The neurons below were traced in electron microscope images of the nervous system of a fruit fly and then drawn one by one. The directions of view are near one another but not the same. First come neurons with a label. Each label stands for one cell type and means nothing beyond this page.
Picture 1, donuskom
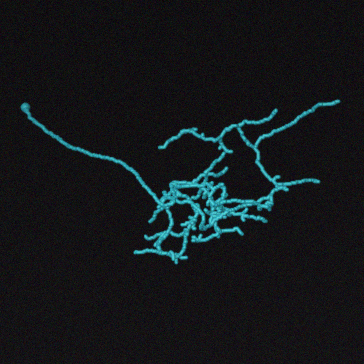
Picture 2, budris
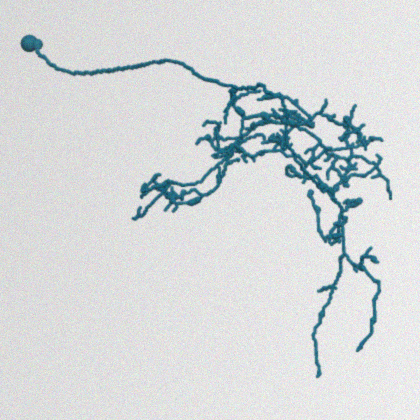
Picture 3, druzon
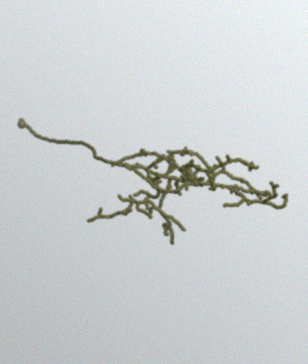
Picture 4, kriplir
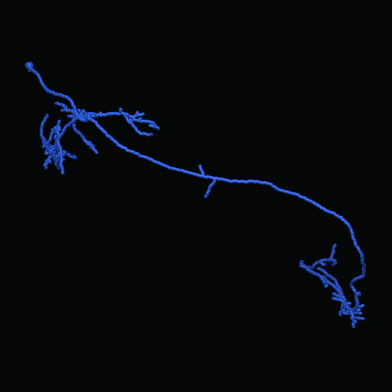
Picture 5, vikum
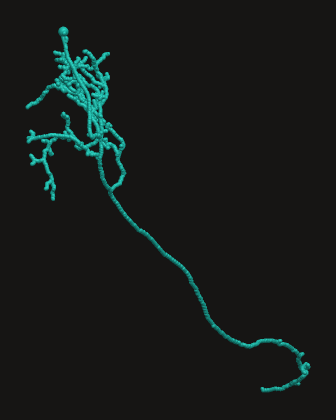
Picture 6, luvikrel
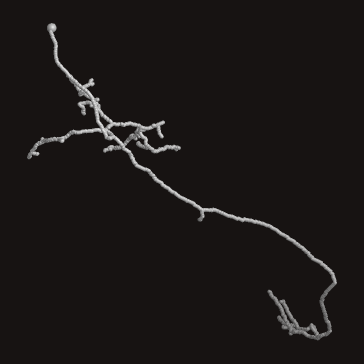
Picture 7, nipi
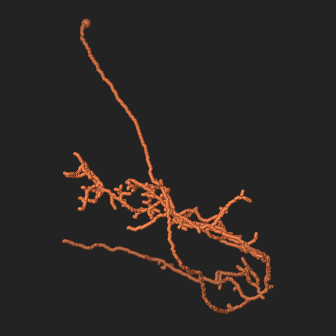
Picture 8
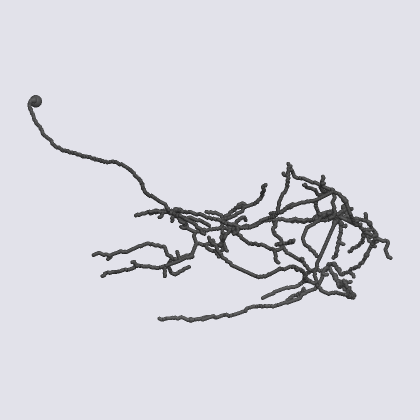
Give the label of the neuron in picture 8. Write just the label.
nipi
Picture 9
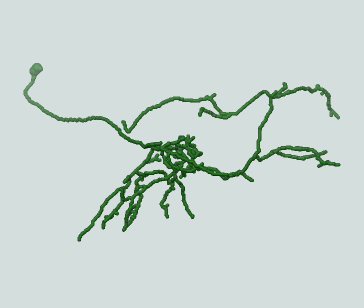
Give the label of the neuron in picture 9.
donuskom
